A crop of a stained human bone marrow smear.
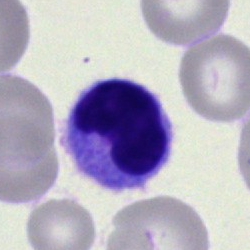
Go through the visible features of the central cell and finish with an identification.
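In outline the cell is roughly round. An indented nucleus, its notch facing the lower left, fills most of the cell and lies toward the upper and right side. Its chromatin is dense and stains a deep purple. It is a lymphocyte.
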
